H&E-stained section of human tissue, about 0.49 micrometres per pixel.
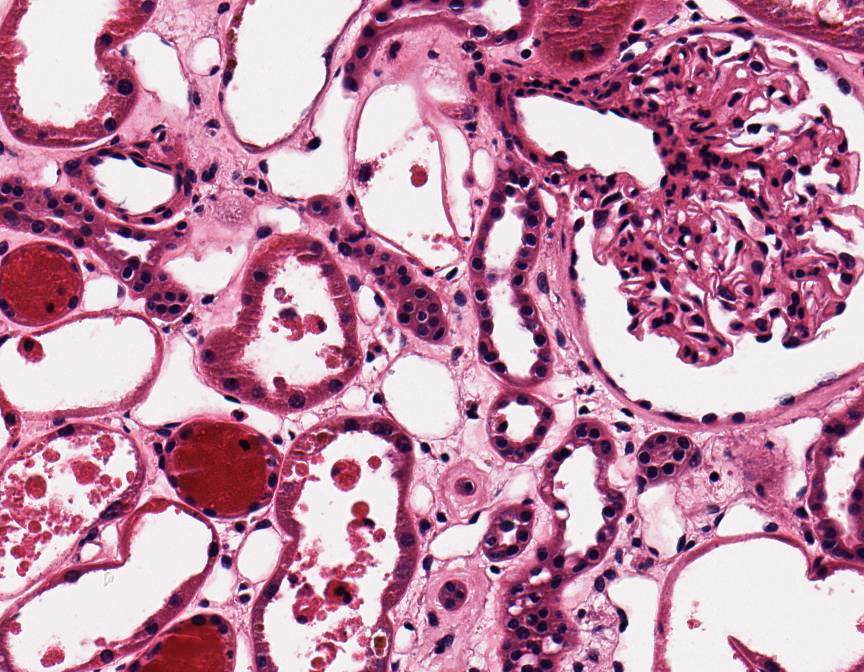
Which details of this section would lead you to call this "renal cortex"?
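Renal cortex.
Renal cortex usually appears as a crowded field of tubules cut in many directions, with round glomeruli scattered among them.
Consistent with that: a glomerulus, a lobulated capillary tuft in a wide clear Bowman's space, upper right; tubules over most of the field. Also present: tubule lumens wide and largely empty. Lining: a single layer of low cuboidal to flattened epithelial cells. Several tubules along the left edge filled by dense, homogeneous, dark red casts.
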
